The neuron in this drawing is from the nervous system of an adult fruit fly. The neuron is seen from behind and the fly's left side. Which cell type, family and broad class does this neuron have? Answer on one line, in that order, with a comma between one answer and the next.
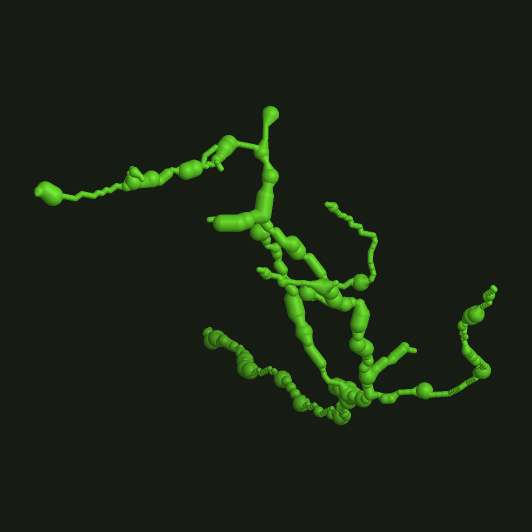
JO-EV3, class mechanosensory, sensory neuron entering the brain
